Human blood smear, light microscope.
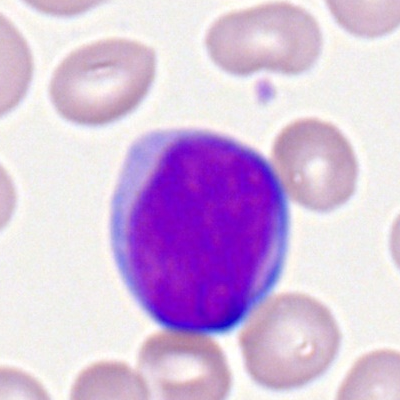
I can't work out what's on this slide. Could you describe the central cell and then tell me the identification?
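Notice how little cytoplasm there is; it forms only a thin rim around the nucleus. That rim is pale blue. Search it for granules and you'll see none, and no vacuoles either. We are looking at a myeloblast.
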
